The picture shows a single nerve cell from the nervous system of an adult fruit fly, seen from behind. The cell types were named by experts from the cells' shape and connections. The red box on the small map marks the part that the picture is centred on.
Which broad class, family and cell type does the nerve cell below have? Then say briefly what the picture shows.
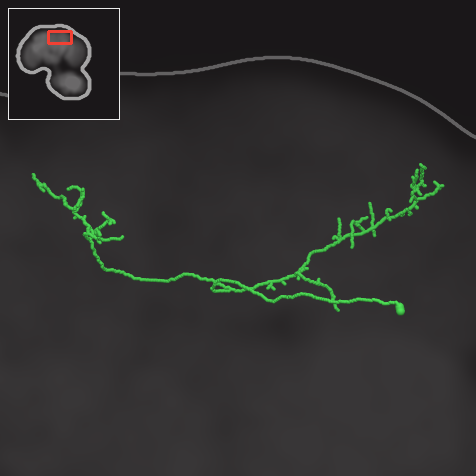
It is a central-brain intrinsic neuron. Its family is hemilineage CLp2. It is of cell type SMP268. In this view it is more than twice as wide as it is tall.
